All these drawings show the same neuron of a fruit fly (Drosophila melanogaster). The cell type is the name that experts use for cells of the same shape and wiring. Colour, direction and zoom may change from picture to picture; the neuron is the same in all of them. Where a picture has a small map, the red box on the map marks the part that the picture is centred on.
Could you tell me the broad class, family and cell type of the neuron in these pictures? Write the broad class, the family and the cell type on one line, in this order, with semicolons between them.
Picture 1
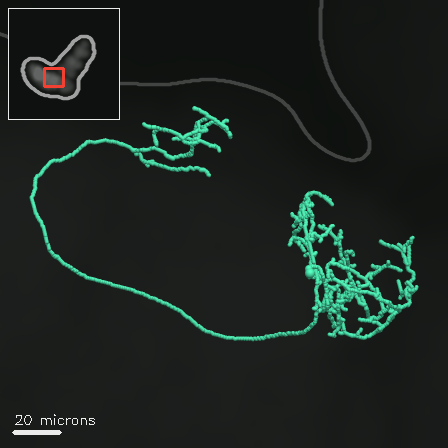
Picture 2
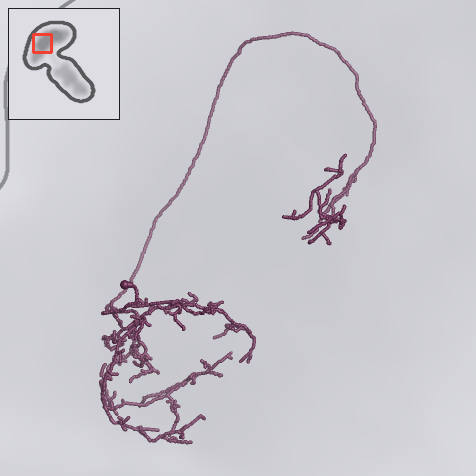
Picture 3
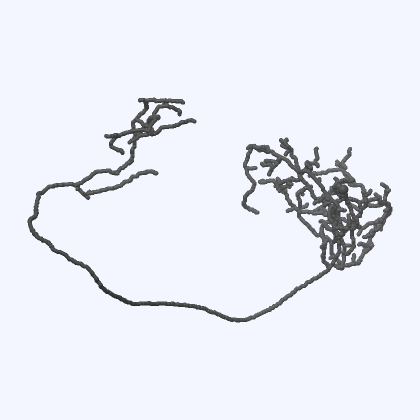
central-brain intrinsic neuron; hemilineage LHl2_dorsal; LHAD1d1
